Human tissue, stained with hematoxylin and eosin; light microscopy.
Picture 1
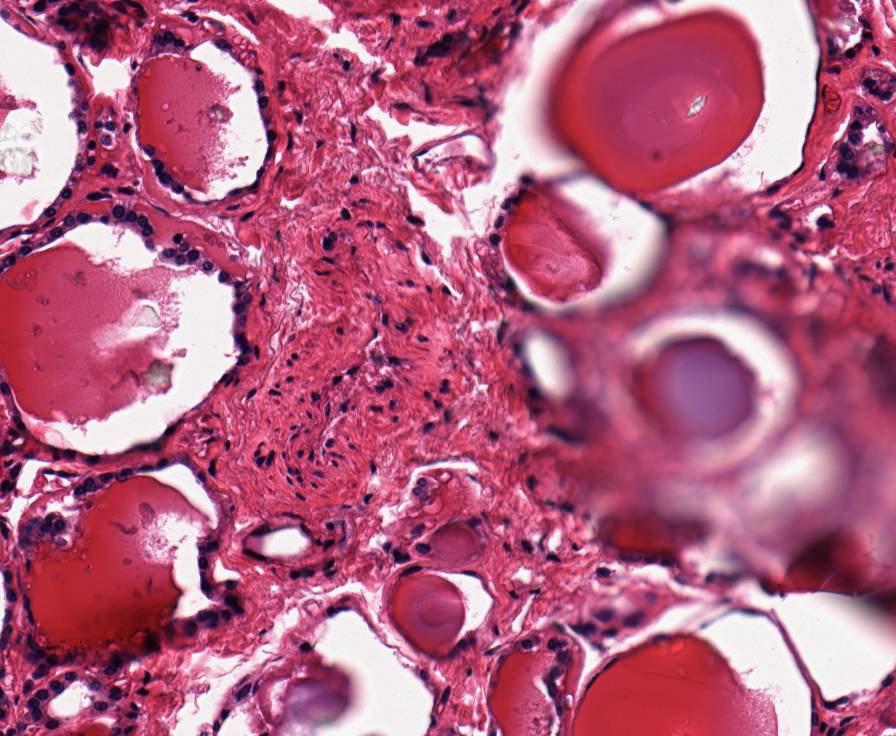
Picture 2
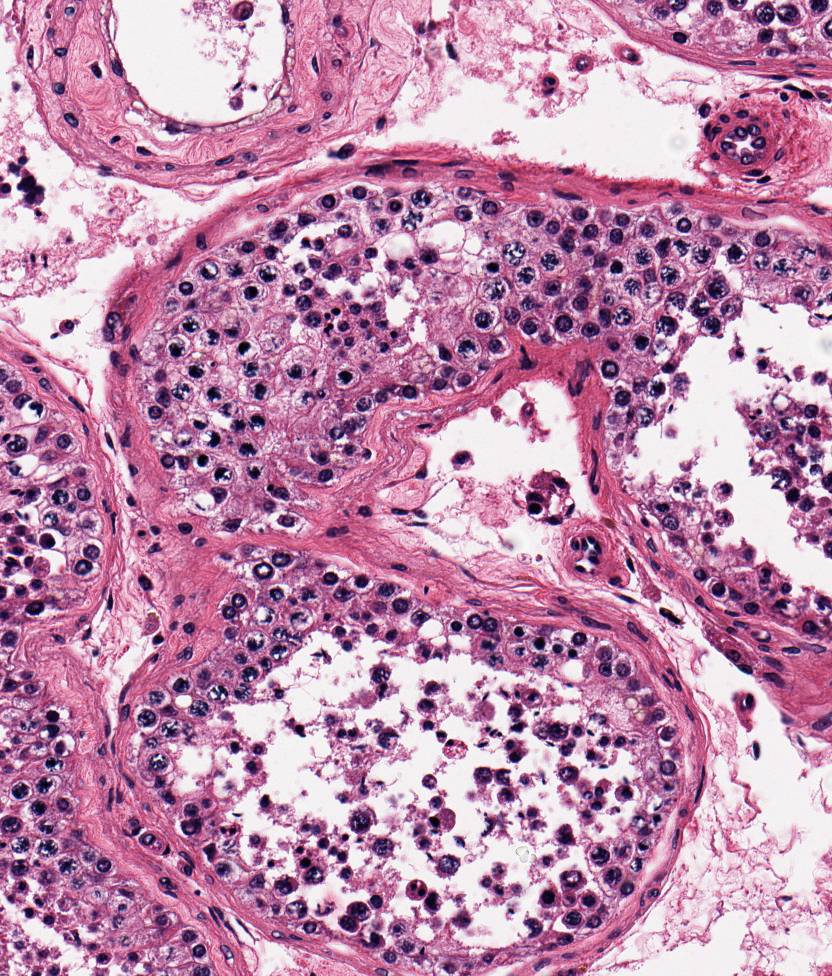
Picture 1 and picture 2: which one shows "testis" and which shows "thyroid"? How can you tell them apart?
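The first one's thyroid and the second's testis. In the thyroid, rounded follicles filled with colloid sit around a central band of fibrous stroma, and they vary a lot in size, with the smallest near the bottom centre. Each follicle has a single layer of flattened to cuboidal cells with small, dark, round nuclei. The testis tubules, by contrast, are lined by many layers of cells. The lower central tubule has a wide, pale lumen holding lots of loose, detached cells. The thyroid's central stroma is pink fibrous tissue with scattered spindle-shaped nuclei, whereas the tissue between the testis tubules is scant, loose and pale pink, with few cells. At the upper right of the testis, a small thick-walled vessel with a narrow lumen sits between tubules.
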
